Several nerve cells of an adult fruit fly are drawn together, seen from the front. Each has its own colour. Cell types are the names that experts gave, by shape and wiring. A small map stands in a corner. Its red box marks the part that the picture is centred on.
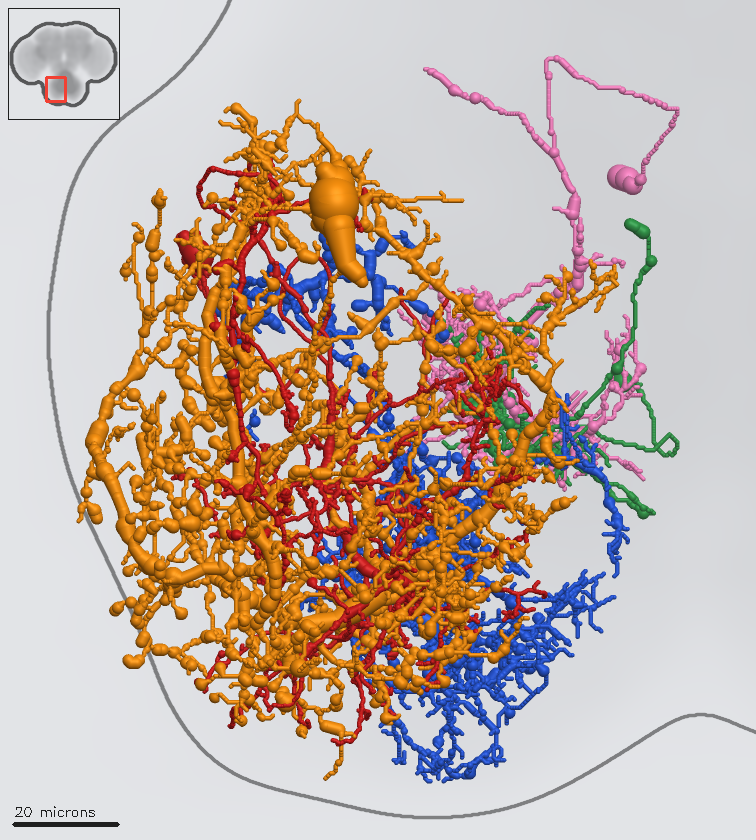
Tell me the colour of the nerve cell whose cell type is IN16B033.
blue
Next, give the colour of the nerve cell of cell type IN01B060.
green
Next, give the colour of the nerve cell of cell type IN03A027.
red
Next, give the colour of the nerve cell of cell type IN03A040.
pink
